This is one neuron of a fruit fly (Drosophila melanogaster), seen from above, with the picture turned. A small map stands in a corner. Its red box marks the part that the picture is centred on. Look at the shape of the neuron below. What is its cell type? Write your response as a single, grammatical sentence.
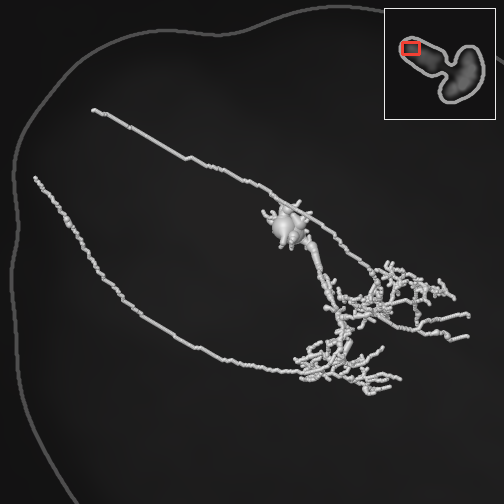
With respect to cell type, this neuron is EN00B026.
